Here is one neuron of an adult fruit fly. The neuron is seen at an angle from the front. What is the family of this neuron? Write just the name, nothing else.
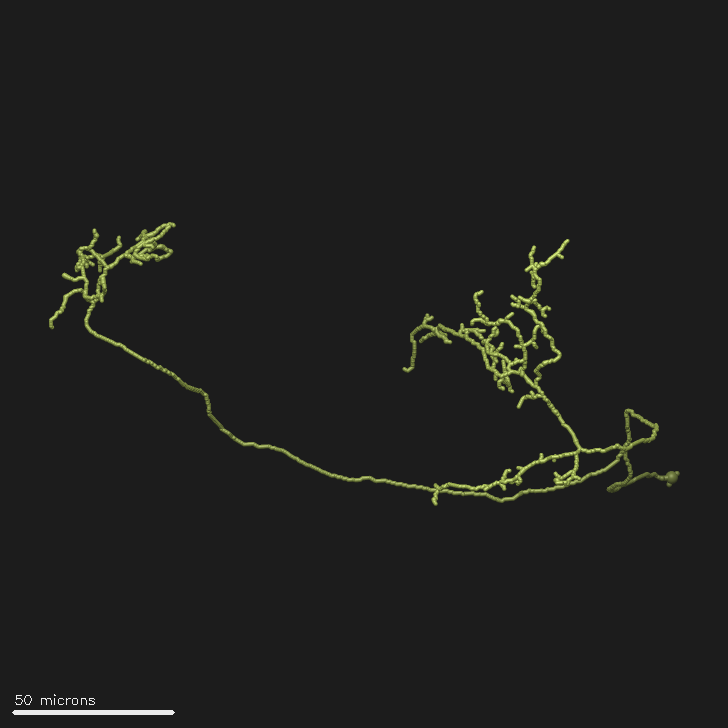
hemilineage VLPl&p1_posterior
